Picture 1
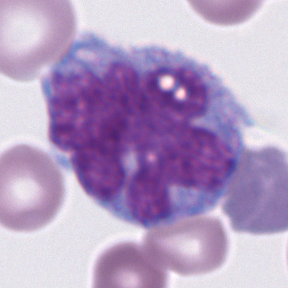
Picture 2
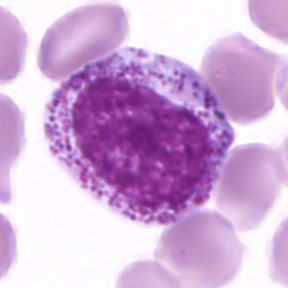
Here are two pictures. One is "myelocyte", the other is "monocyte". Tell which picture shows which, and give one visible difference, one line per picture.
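Picture 1: monocyte. No distinct granules can be seen in the cytoplasm.
Picture 2: myelocyte. Many reddish-purple granules fill the cytoplasm.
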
